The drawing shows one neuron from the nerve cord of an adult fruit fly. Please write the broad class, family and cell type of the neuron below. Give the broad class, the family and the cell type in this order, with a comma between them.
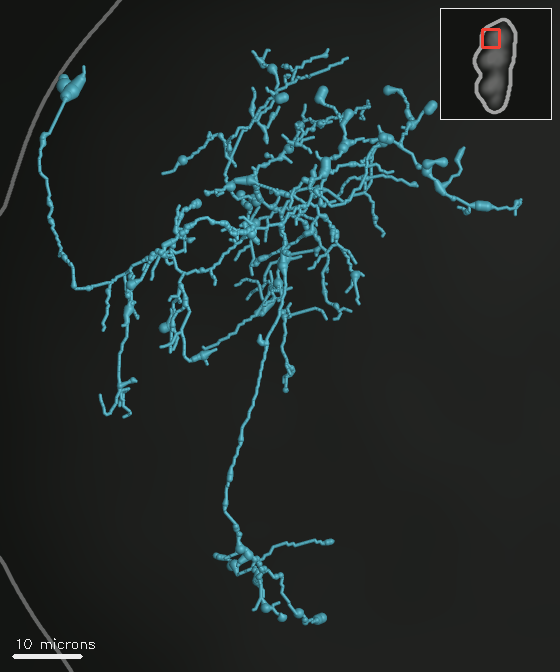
nerve-cord intrinsic neuron, hemilineage 01B, IN01B041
